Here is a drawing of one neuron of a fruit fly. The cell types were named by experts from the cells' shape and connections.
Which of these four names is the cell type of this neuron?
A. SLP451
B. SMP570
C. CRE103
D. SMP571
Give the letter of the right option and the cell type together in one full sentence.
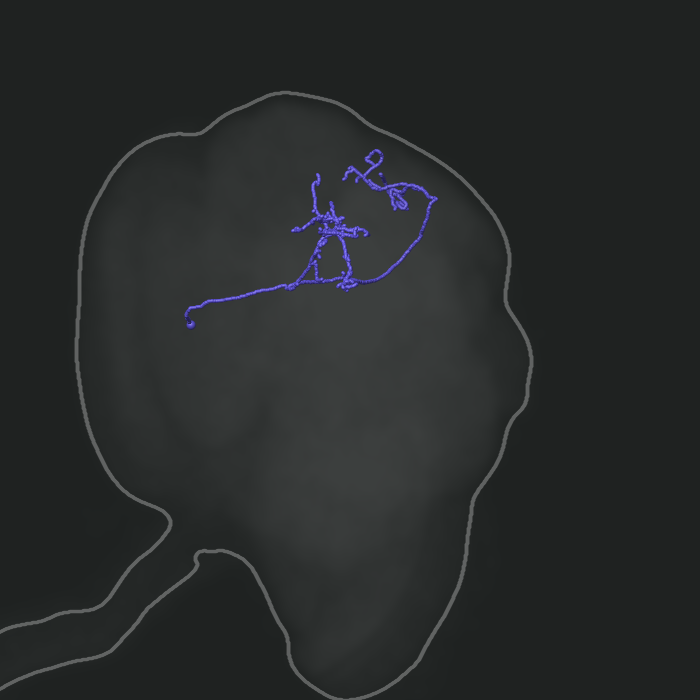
The cell type assigned to the neuron is SMP571, under option D.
